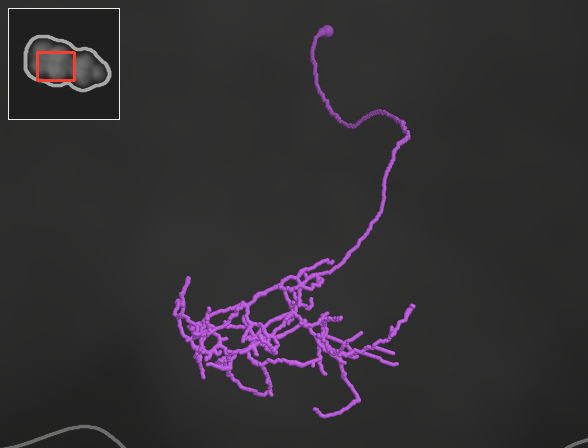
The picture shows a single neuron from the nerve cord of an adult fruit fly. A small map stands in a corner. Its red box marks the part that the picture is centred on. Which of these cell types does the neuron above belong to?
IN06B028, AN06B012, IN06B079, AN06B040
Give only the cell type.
IN06B079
